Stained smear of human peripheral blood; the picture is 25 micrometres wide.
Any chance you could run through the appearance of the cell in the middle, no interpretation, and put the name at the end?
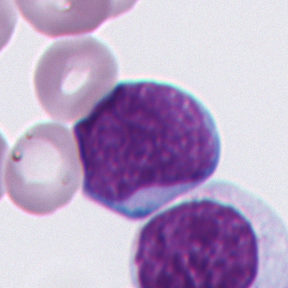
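The nucleus occupies most of the cell, so only a narrow rim of cytoplasm remains. It forms a single mass without lobes. No granules are visible in the cytoplasm. On the left, the cell's edge is angular rather than smoothly rounded. The cell is a myeloblast.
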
